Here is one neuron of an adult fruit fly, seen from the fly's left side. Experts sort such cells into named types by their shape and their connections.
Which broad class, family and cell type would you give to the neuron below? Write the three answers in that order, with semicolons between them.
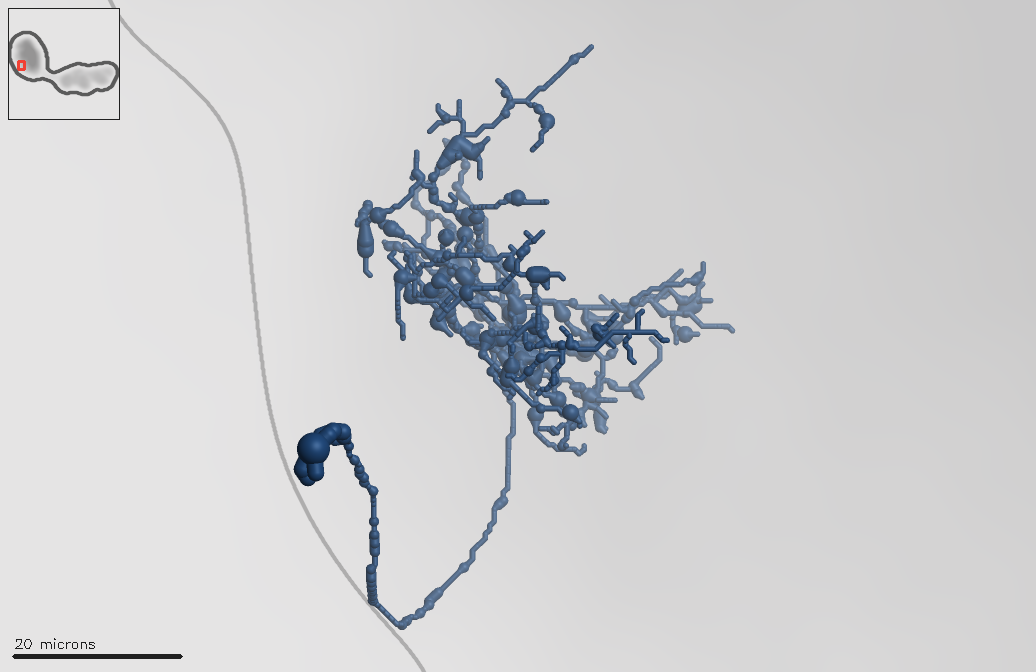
central-brain intrinsic neuron; hemilineage TRdm; GNG319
